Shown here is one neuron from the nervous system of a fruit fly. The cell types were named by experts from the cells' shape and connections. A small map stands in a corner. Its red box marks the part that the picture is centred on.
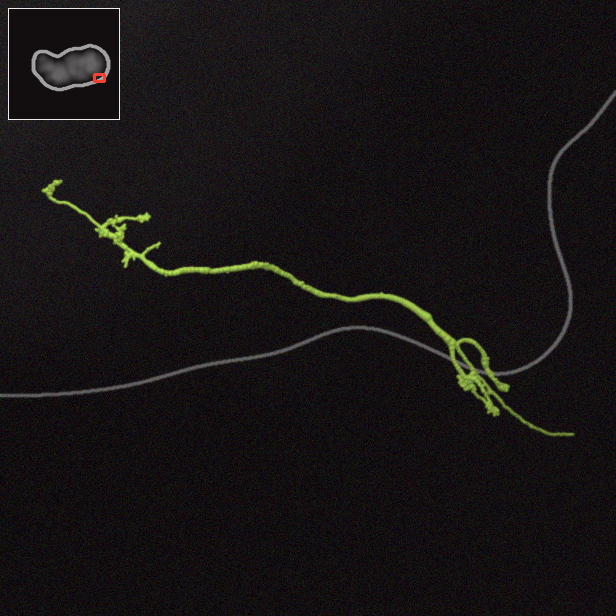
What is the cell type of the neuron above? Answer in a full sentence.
The cell type is L4.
